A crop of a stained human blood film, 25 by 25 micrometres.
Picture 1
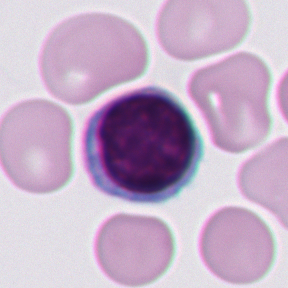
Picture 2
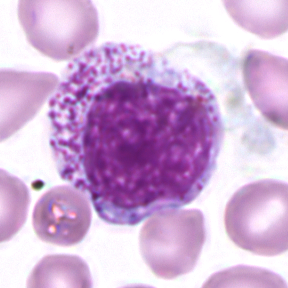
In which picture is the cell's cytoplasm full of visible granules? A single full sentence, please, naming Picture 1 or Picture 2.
The cytoplasm of the cell shown in picture 2 carries many visible granules.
